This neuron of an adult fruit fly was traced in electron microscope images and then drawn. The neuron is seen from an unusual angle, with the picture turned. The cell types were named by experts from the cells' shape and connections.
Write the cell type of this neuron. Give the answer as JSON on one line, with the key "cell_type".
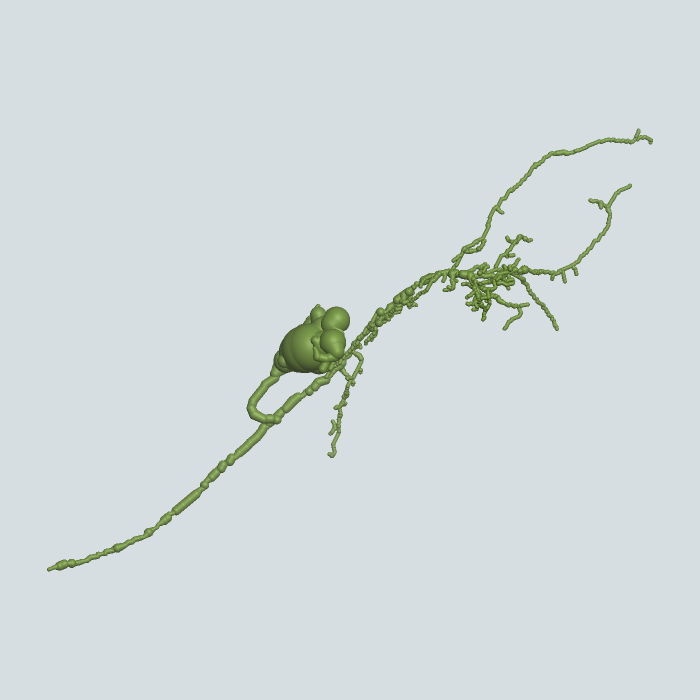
{"cell_type": "MNad54"}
